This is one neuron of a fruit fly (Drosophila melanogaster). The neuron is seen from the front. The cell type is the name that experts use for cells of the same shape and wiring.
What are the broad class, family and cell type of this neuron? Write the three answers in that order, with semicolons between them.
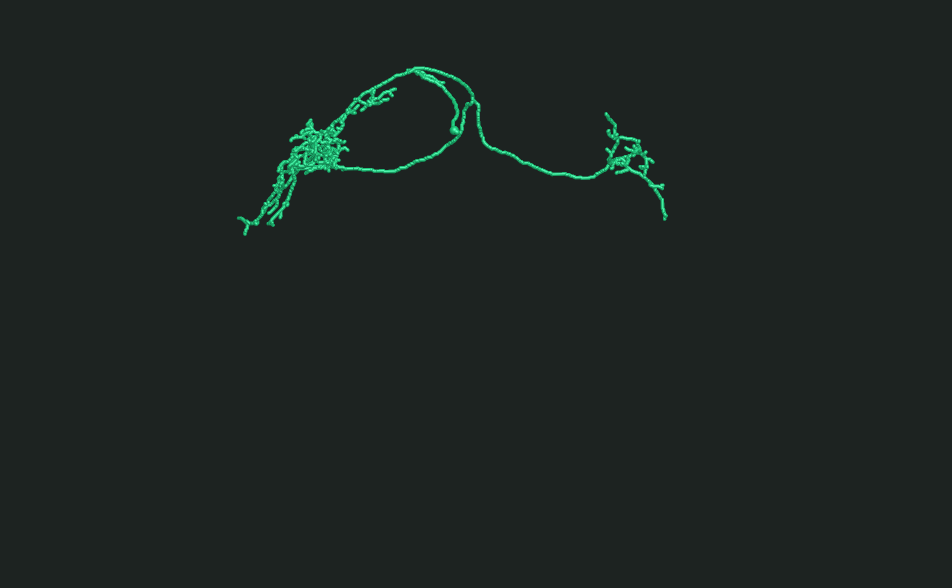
central-brain intrinsic neuron; hemilineage SMPad1; SIP103m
